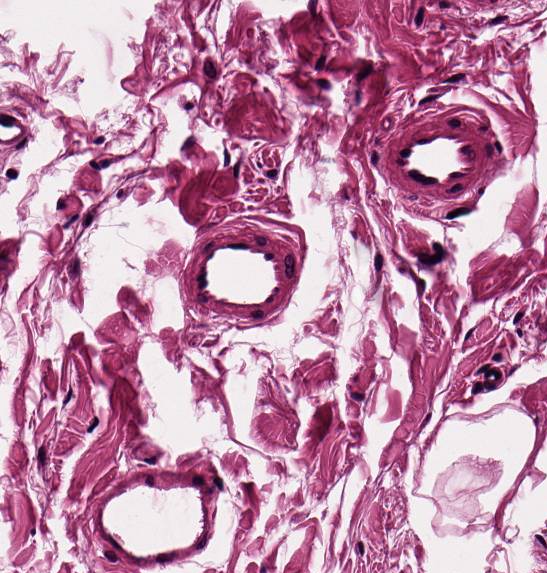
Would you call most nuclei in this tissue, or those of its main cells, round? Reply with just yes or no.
No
